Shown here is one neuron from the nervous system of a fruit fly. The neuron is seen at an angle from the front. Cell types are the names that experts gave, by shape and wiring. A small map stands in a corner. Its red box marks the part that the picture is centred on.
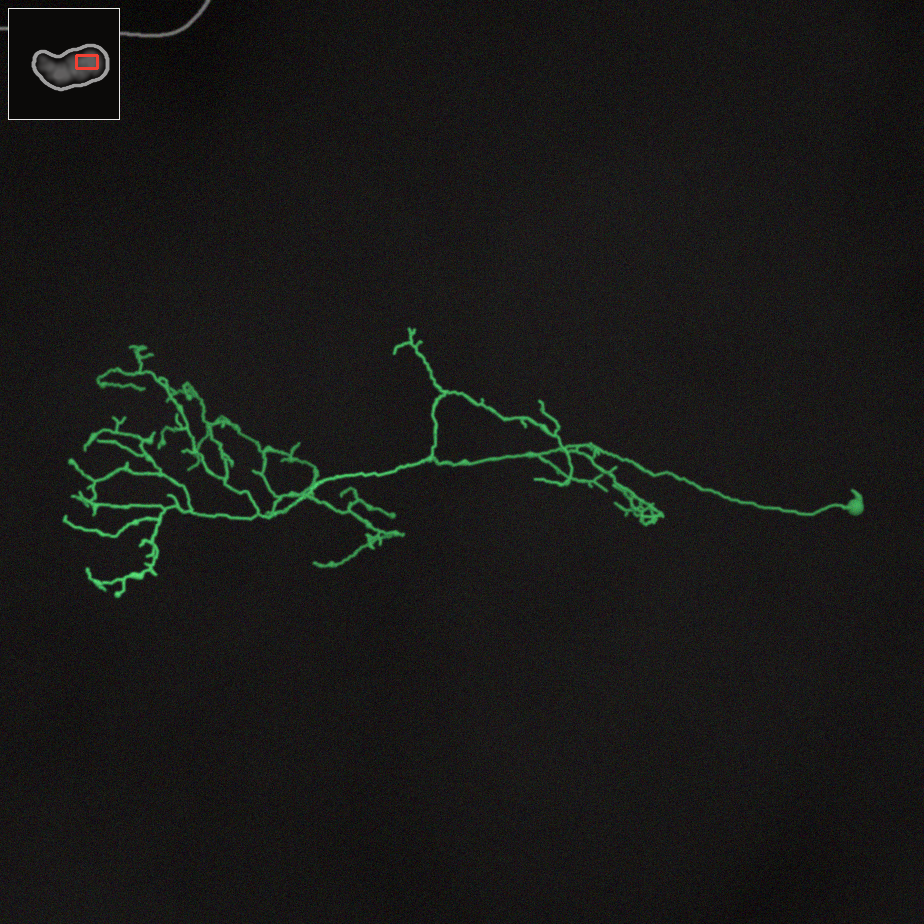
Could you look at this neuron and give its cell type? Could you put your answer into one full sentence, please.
As its cell type, this neuron has FB3C.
